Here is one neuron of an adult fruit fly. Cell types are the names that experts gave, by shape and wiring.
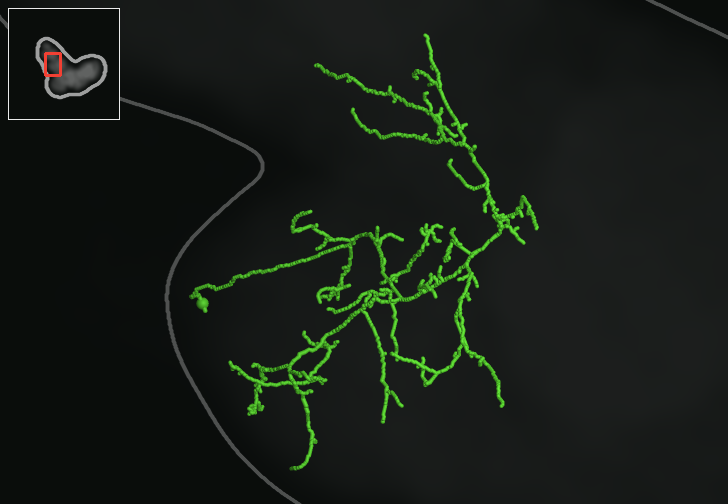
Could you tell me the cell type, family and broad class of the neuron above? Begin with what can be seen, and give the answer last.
Its cell body lies on the left of the picture. The picture shows dozens of branch ends. It is of cell type IN21A052. The family is hemilineage 21A. This is a nerve-cord intrinsic neuron.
